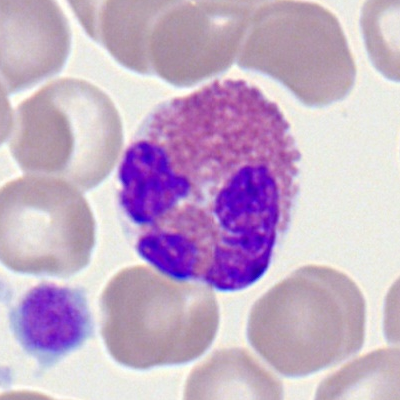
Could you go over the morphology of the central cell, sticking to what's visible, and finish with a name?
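Nucleus is split into separate lobes, not one single mass, and they sit toward the left, lower and right edges, so the upper part of the cell has no nucleus. Chromatin's dark purple, coarsely clumped. Cytoplasm's packed with coarse round pinkish-orange granules. That's an eosinophil.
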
